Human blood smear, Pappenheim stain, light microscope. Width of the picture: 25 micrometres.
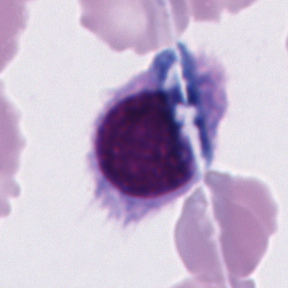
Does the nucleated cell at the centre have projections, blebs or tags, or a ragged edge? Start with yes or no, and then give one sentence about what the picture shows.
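Yes. Fine hair-like projections fringe the cytoplasm along the lower left edge.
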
